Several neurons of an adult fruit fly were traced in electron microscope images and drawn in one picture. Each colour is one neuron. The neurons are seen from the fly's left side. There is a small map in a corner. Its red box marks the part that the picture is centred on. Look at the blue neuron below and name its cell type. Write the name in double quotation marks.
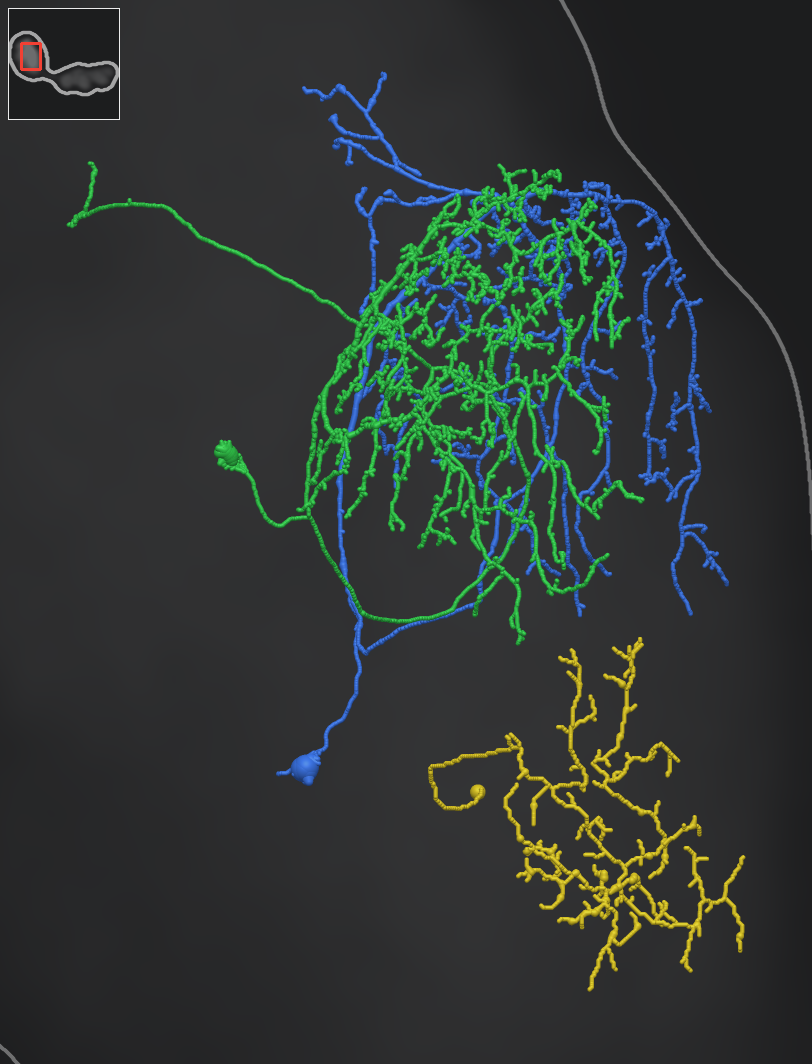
"MeVP46"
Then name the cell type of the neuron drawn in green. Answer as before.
"MeVP62"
